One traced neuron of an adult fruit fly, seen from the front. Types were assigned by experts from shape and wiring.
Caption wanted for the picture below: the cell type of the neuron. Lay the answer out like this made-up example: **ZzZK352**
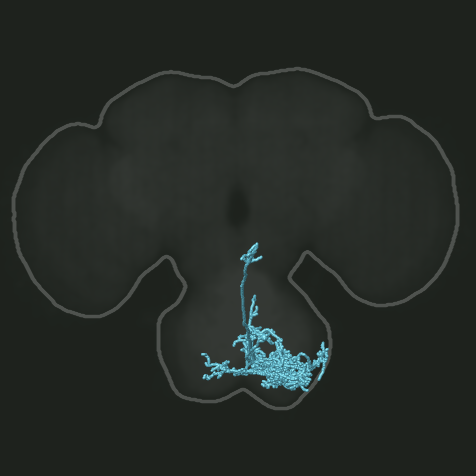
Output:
**AN17A015**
